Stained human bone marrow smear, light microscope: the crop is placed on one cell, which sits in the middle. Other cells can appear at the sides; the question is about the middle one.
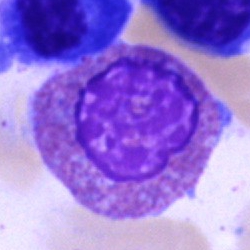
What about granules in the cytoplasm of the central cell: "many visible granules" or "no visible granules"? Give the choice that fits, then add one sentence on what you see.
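Many visible granules. Fine pinkish-purple granules are spread throughout the cytoplasm.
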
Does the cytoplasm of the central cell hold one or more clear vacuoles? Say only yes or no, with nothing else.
No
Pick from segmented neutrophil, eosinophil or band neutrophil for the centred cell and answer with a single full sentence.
The crop shows an eosinophil in its centre.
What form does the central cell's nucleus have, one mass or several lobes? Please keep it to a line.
Between us, the nucleus here is just one compact mass, round, oval or kidney-shaped.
